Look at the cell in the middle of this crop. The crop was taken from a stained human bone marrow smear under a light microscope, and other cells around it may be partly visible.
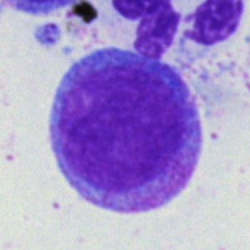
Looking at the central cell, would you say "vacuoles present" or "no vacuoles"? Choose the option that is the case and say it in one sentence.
Within the cytoplasm of the cell, no vacuoles are present.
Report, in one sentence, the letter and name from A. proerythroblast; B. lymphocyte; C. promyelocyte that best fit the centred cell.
Option C, which names the central cell as a promyelocyte, is correct.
